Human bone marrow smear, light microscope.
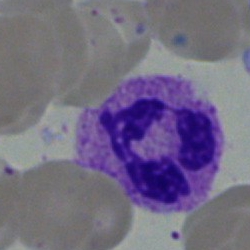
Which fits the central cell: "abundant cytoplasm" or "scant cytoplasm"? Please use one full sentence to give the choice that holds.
Its cytoplasm is plentiful around the nucleus.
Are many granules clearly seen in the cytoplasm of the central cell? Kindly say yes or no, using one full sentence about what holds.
Yes, what the cytoplasm holds is many visible granules.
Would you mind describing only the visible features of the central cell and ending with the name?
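Outline roughly round, edge slightly uneven. Chromatin dark purple, densely clumped. Nucleoli not visible. Segmented neutrophil.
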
